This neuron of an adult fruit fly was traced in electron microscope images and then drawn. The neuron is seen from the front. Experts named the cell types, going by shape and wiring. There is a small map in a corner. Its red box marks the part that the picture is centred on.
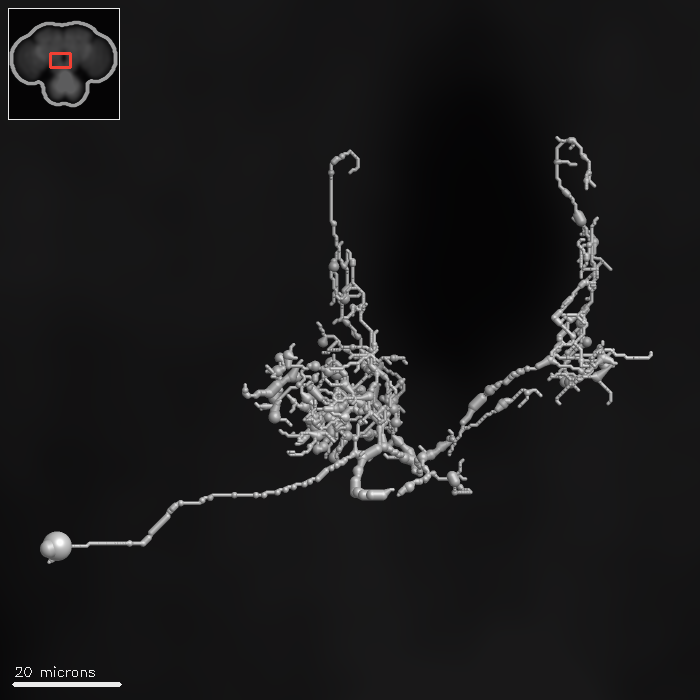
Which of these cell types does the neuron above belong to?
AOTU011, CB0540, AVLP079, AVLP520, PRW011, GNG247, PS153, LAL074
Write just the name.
PRW011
